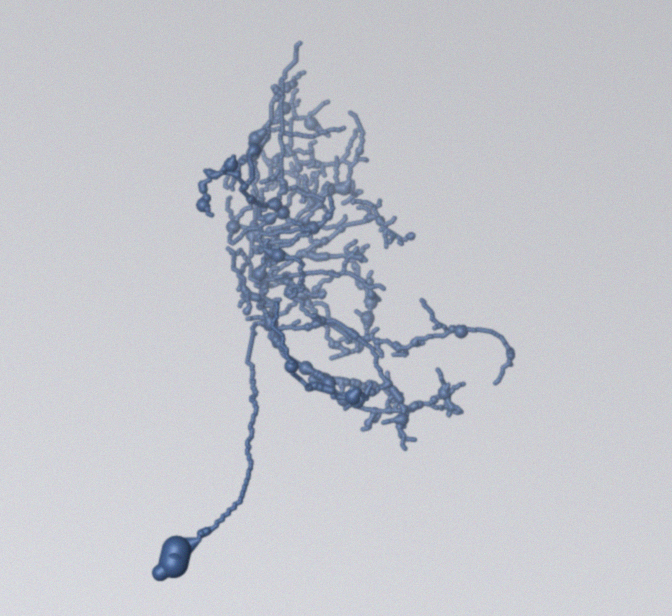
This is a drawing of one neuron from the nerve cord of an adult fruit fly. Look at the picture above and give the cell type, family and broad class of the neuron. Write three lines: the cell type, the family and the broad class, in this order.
IN01B065
hemilineage 01B
nerve-cord intrinsic neuron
